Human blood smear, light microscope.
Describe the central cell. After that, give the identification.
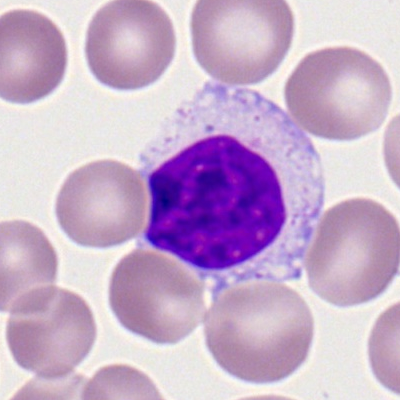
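See how the outline here is irregular, even a bit angular, instead of smoothly round. Its chromatin is dark purple and coarsely clumped, and the pale blue-grey cytoplasm has fine pinkish-purple granules scattered through it. That one's a lymphocyte.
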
